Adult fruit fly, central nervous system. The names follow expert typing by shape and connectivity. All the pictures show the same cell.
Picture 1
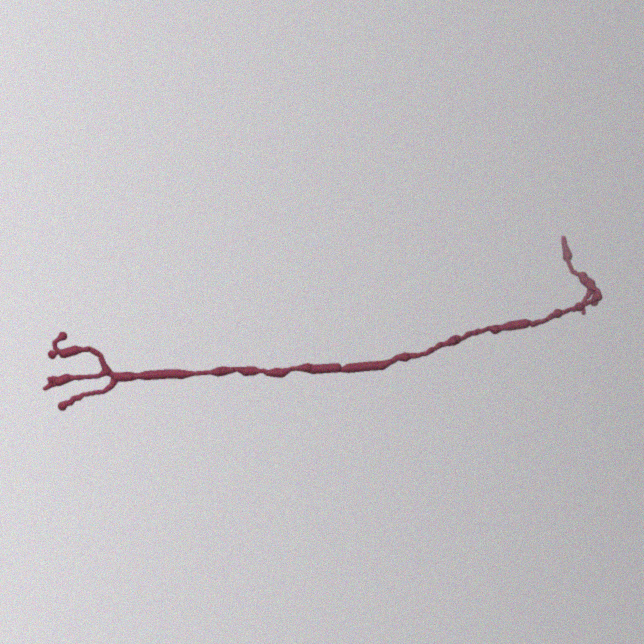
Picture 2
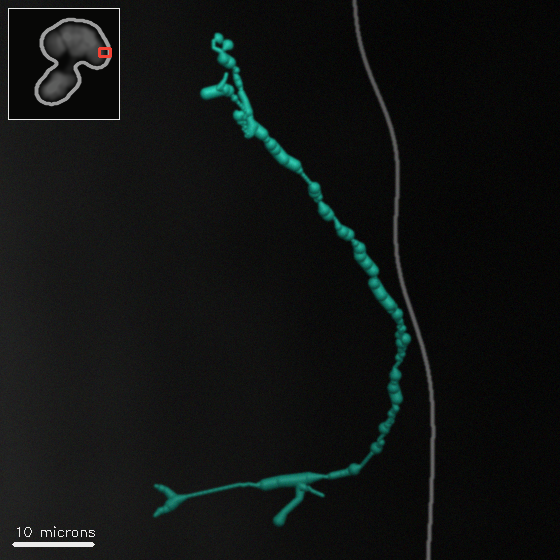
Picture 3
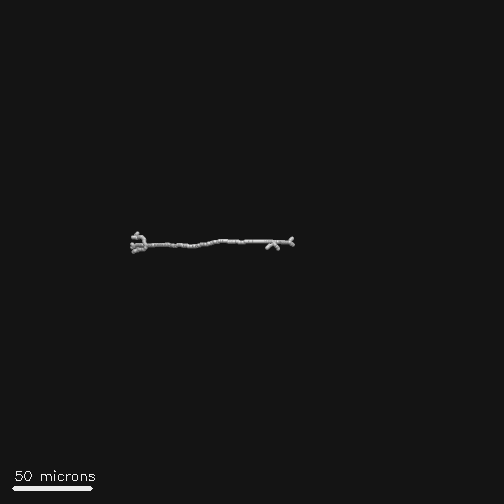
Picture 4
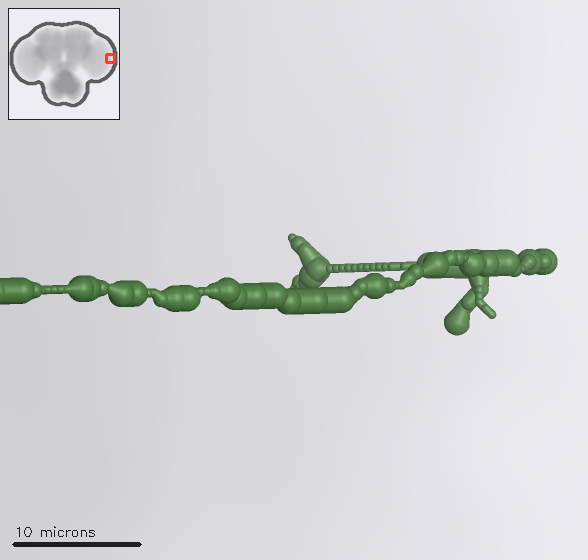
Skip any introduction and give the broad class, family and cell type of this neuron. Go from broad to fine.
optic-lobe intrinsic neuron; L; L4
